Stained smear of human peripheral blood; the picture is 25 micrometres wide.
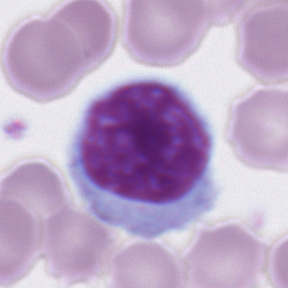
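Typical lymphocyte, seen as the nucleated cell at the centre of the smear. The chromatin is dense and clumped, dark purple with small paler patches. No distinct nucleolus can be made out in the nucleus. The cytoplasm is pale blue and shows no visible granules.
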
